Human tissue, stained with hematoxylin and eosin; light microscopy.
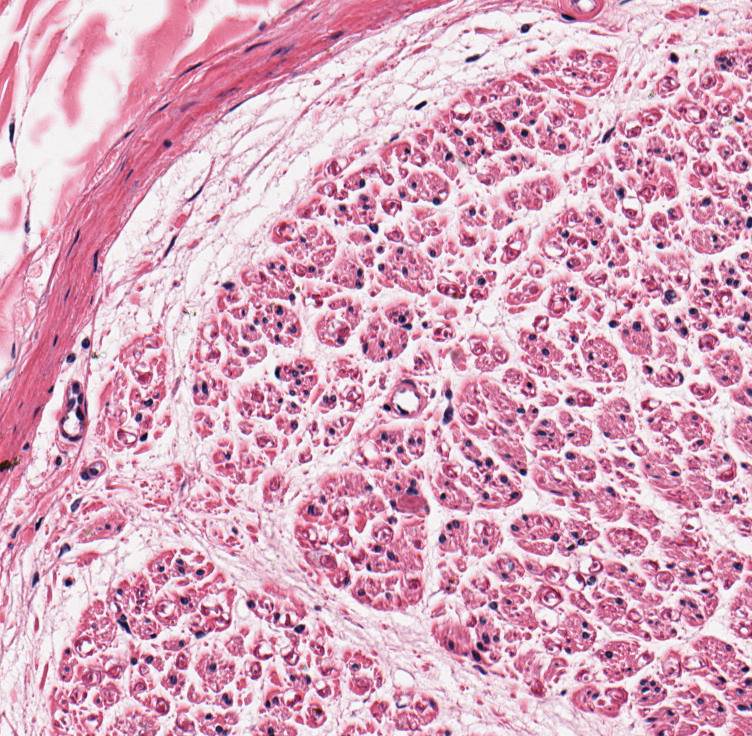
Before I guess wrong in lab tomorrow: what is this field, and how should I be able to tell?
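Mostly nerve fascicle. Within the bundles, fibres are cut across, showing as small round pink profiles among scattered small dark oval nuclei.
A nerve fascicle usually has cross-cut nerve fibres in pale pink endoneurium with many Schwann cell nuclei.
Pale, loose, wispy connective tissue lies between fibre groups, and a dense band of pink collagen with flattened dark nuclei curves along the upper-left edge.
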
